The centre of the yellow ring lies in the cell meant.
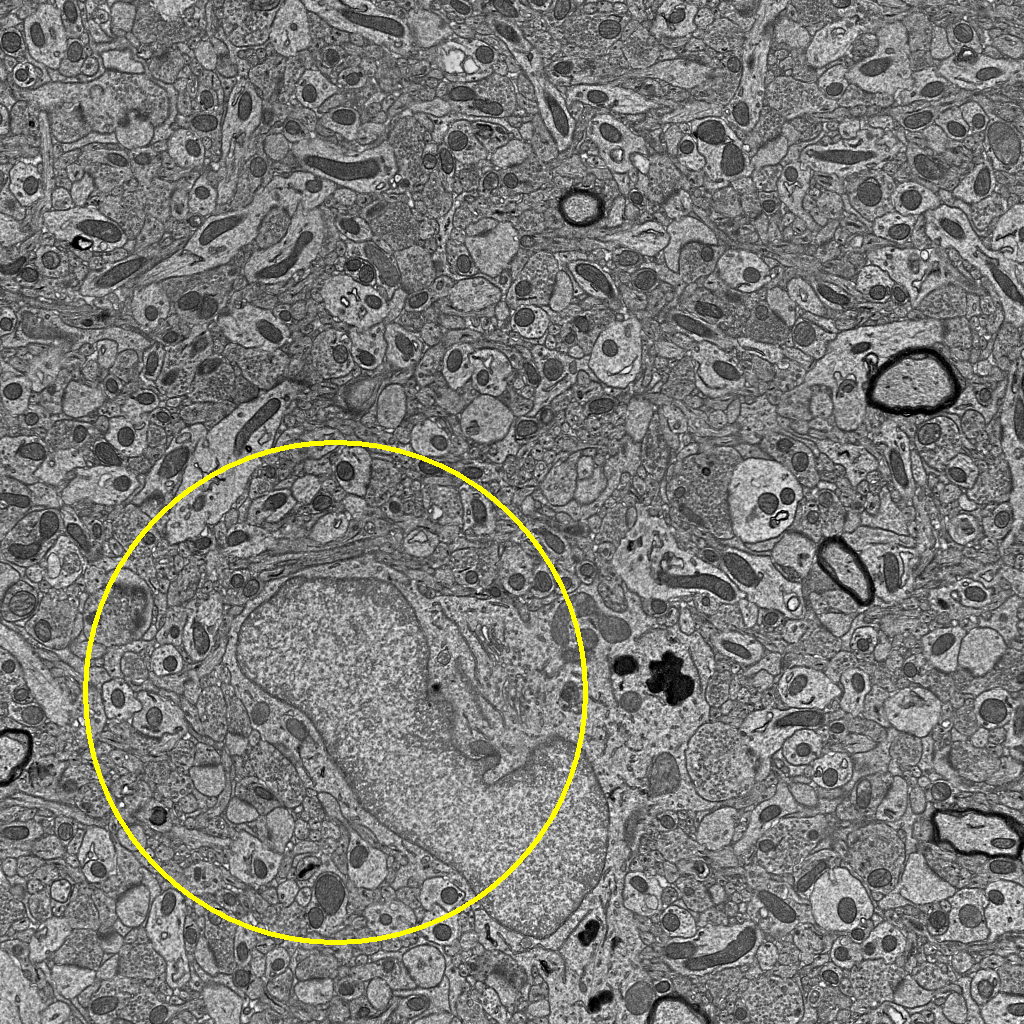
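Astrocyte, the cell at the centre of the yellow ring, in mouse visual cortex. Nucleus: large and elongated, lying from upper left to lower right, and running out of the ring at its lower right. Nuclear envelope: one deep infolding on the right side. Chromatin: fine and evenly spread, with no thick dark band along the envelope.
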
